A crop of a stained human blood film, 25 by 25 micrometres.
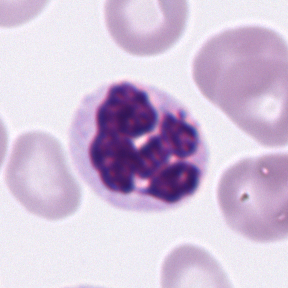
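Segmented neutrophil in a stained smear of human peripheral blood. The cell, about 13 by 11 micrometres, has a smooth outline without surface projections. Its nucleus, about 11 by 9 micrometres, fills about 60% of the cell's area and has dark purple, coarsely clumped chromatin. The cytoplasm is pale pinkish-lilac and contains no coarse orange-red granules.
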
